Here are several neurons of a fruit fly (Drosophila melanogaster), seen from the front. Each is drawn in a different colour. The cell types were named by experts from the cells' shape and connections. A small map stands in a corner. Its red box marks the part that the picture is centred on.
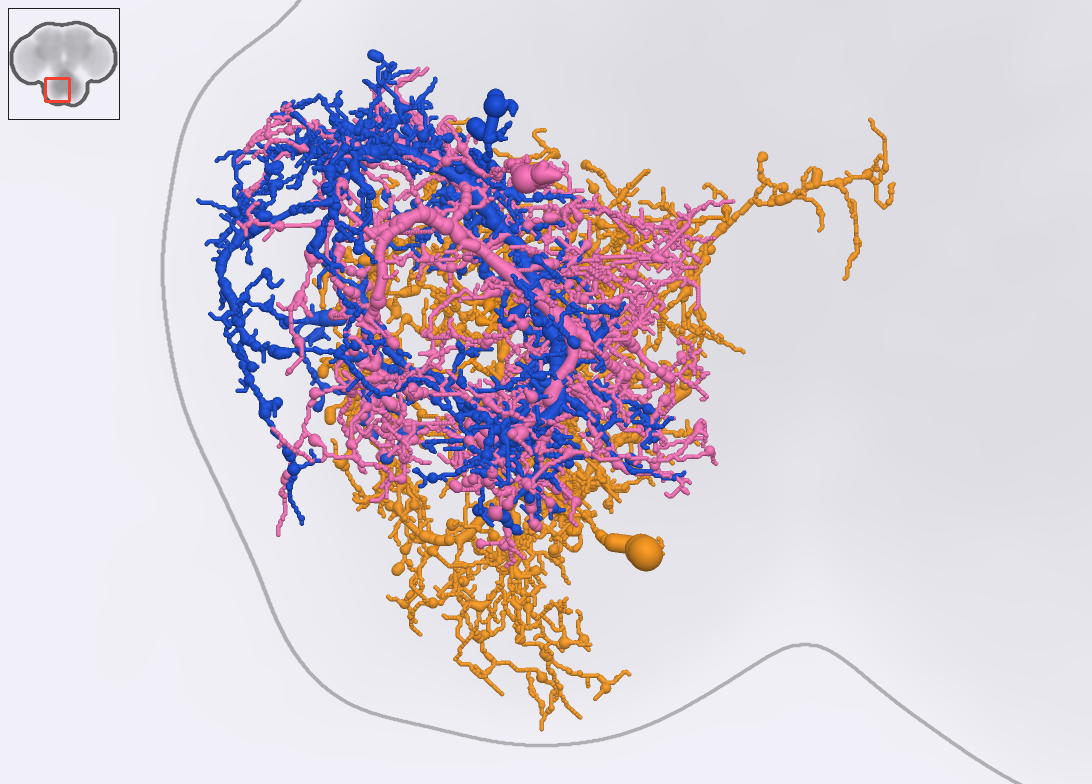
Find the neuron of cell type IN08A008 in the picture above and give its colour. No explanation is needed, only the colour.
orange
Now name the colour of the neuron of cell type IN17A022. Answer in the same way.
pink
